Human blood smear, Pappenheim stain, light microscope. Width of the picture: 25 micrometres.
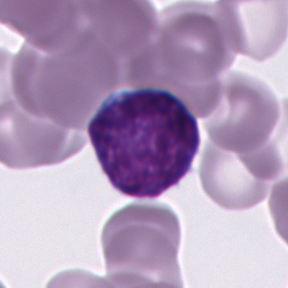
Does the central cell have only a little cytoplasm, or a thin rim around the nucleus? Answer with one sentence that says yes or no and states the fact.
Yes, around the nucleus there is only a narrow rim of cytoplasm.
